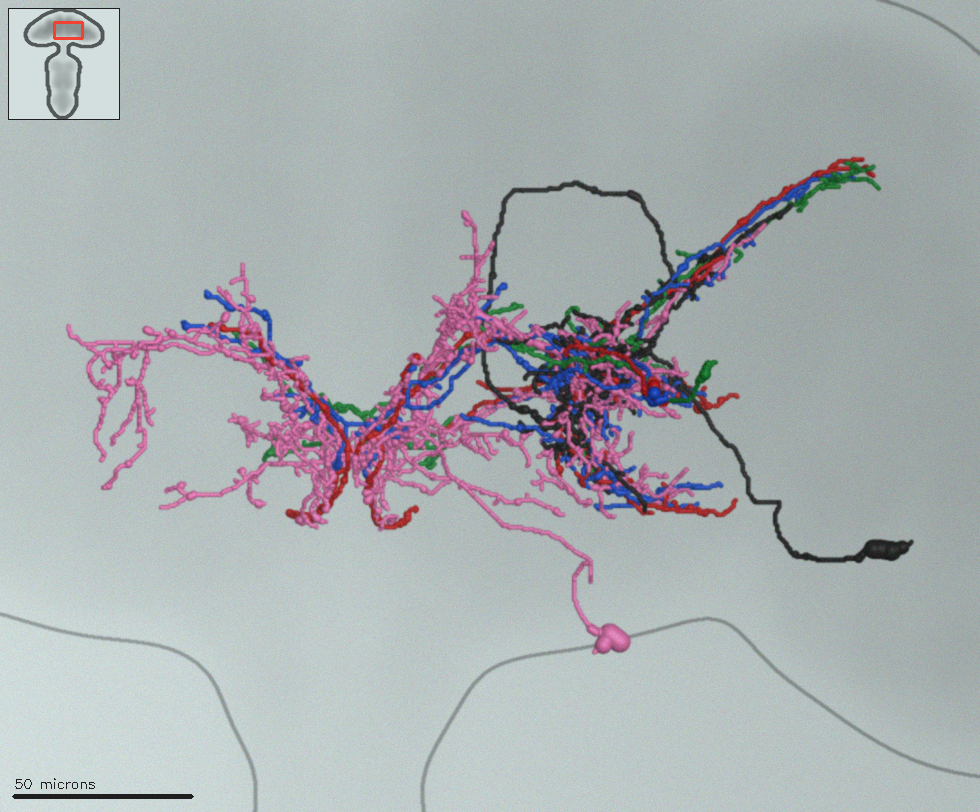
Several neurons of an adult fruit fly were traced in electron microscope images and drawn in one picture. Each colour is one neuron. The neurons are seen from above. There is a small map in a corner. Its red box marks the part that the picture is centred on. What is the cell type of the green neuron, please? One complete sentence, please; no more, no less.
The cell type that fits this neuron is CL170.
